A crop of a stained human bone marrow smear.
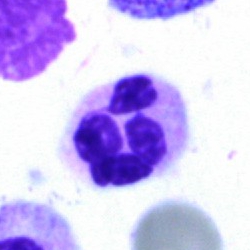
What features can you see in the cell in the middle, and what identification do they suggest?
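Working through the nucleus first: it is divided into at least four separate lobes, arranged in a ring around a small pale gap in the centre. Then the cytoplasm: it is pale pink and lacks large coarse granules. Last, the name: segmented neutrophil.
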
